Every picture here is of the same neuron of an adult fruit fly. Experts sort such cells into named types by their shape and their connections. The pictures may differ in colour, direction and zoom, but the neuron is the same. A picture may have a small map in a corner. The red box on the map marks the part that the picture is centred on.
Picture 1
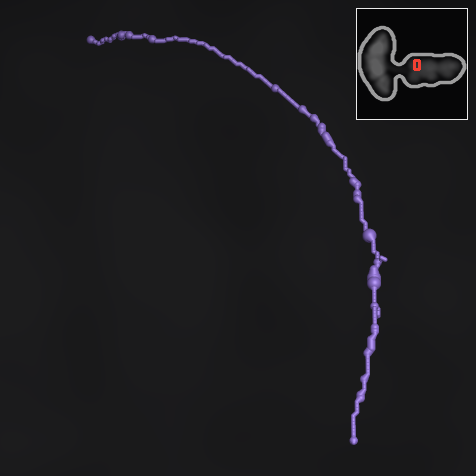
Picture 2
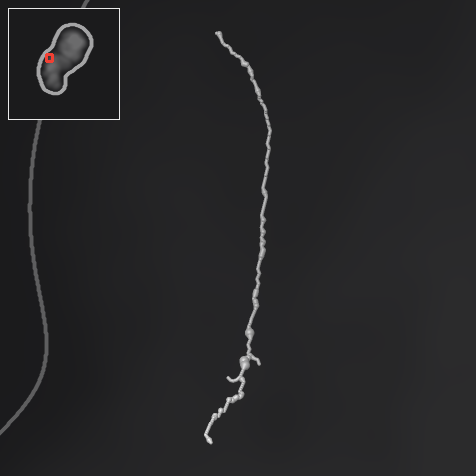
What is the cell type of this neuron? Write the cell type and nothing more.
SNta39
